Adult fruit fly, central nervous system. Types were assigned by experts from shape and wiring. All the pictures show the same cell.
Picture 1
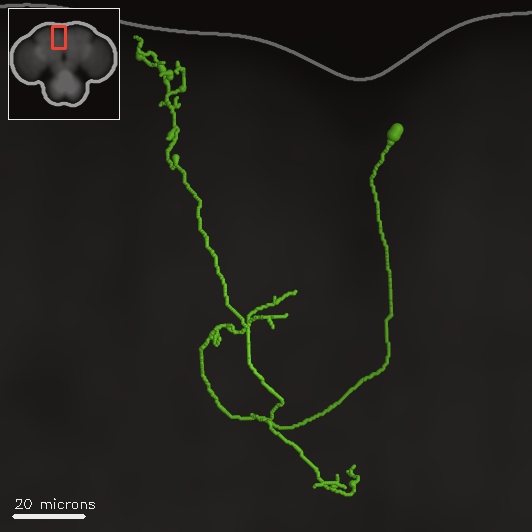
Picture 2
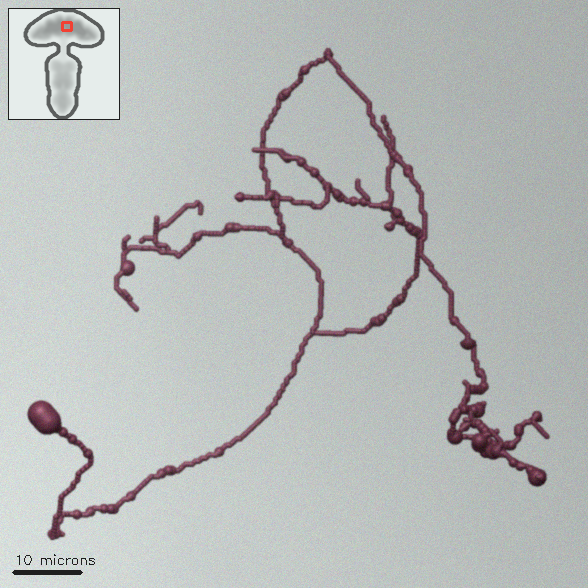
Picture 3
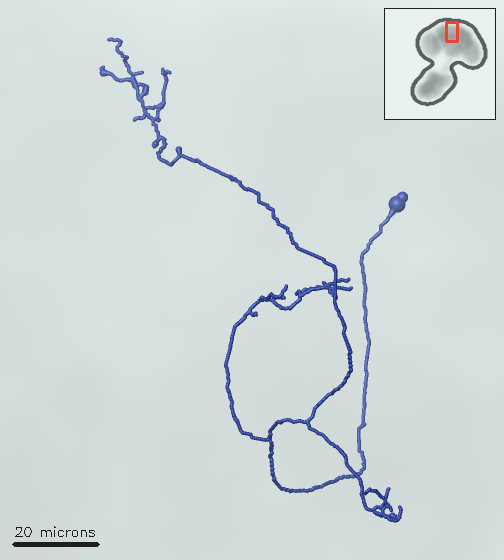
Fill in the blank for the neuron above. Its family: class CX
